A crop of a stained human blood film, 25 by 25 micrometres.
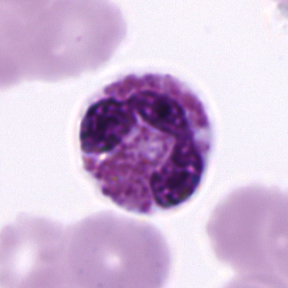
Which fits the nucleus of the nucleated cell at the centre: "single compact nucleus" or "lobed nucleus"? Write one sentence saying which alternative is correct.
Rather than one mass, the nucleus consists of distinct lobes.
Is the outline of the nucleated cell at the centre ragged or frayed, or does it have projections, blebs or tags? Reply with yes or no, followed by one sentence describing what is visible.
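No. The cell outline is round and smooth.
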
